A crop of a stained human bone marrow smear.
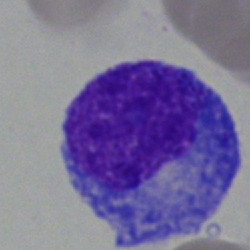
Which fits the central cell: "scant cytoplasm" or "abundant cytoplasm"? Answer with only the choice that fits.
Abundant cytoplasm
